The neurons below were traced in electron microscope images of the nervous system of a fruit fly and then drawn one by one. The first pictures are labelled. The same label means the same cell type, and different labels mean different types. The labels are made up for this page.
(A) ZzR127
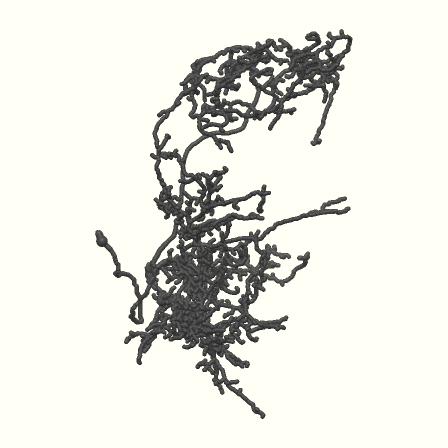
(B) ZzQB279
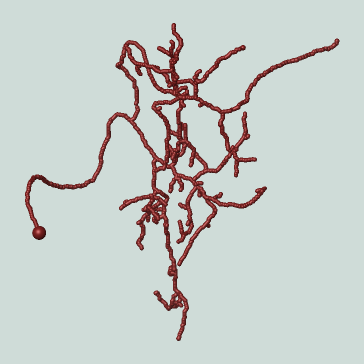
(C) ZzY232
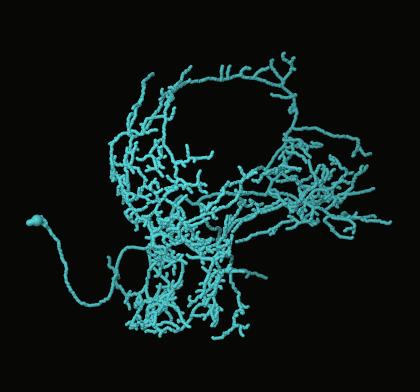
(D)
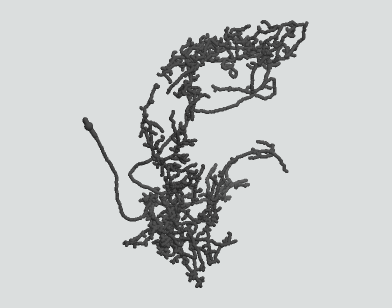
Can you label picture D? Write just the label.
ZzR127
